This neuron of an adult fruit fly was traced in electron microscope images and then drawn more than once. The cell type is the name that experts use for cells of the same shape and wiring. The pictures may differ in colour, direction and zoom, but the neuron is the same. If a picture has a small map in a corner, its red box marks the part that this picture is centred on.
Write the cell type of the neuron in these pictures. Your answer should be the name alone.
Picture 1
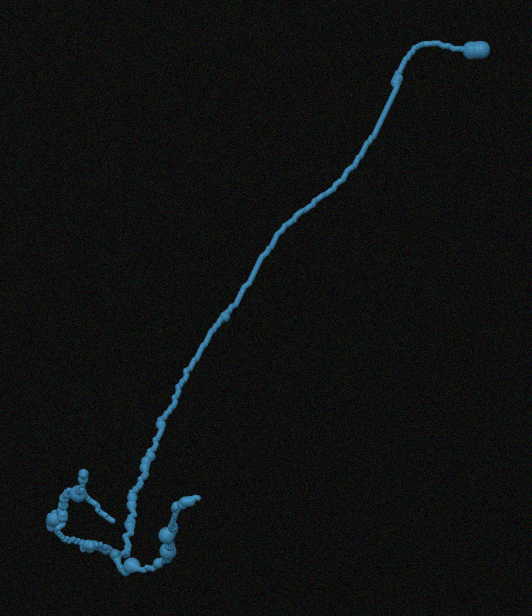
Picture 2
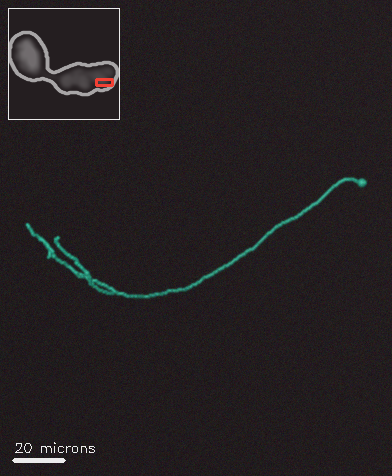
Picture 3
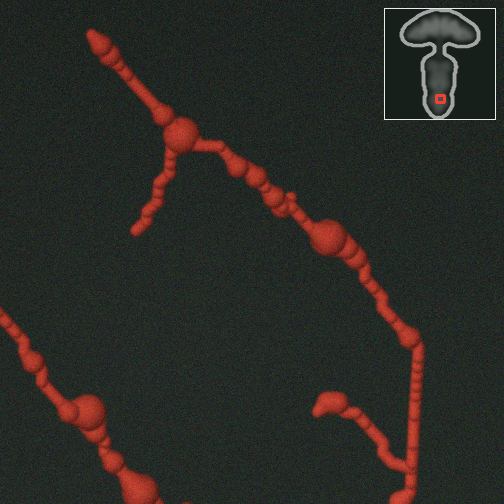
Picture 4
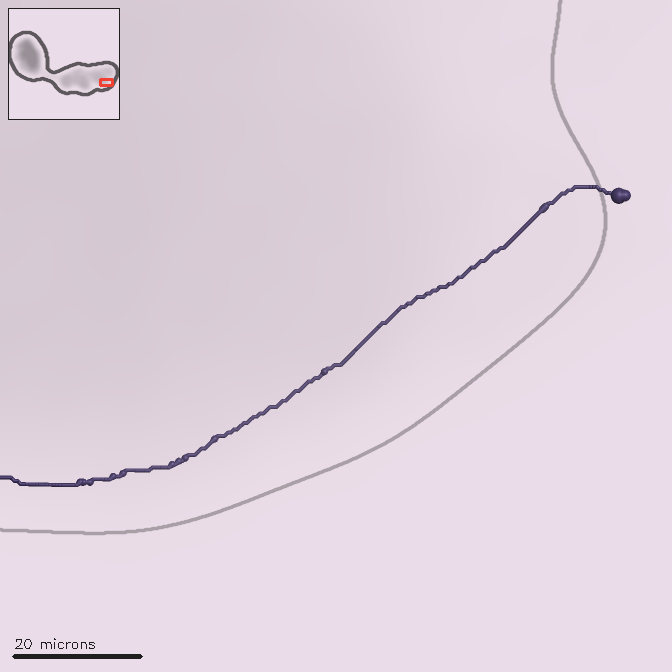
SNta23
